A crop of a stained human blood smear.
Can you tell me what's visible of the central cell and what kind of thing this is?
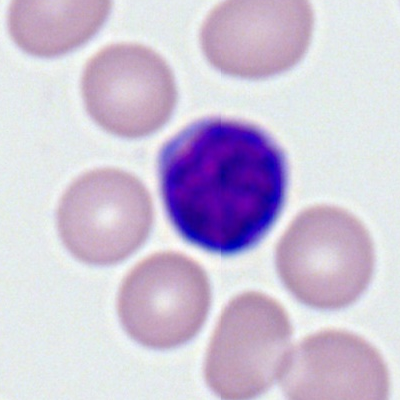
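The nucleus fills almost the whole cell, and its chromatin is dark purple and coarsely clumped. A thin crescent of pale blue cytoplasm shows mainly at the upper left edge. The cell is only a little larger than the surrounding red cells. This cell is a lymphocyte.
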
